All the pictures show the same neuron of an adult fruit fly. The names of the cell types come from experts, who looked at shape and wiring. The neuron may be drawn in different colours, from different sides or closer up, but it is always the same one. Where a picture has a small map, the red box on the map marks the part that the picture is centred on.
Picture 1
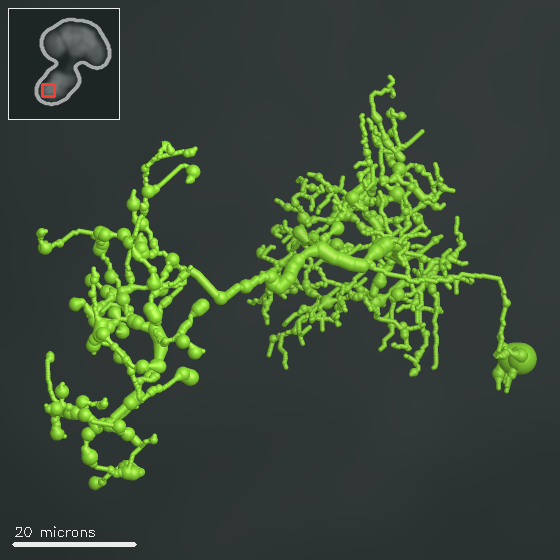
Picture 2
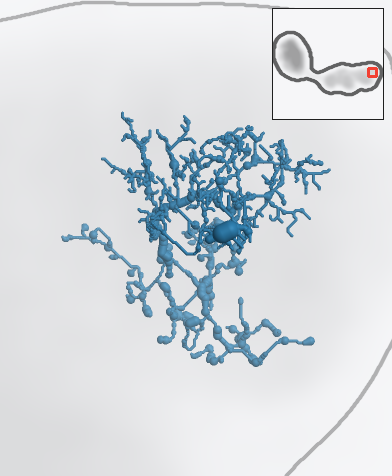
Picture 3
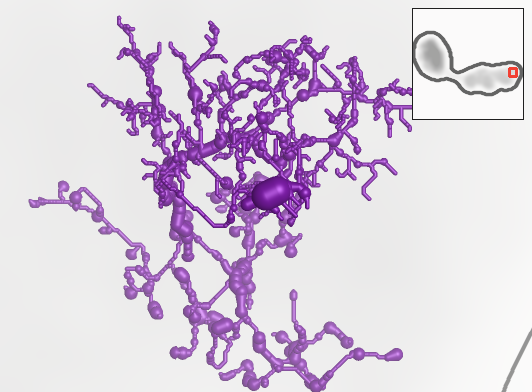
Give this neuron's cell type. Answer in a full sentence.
The cell type is INXXX346.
